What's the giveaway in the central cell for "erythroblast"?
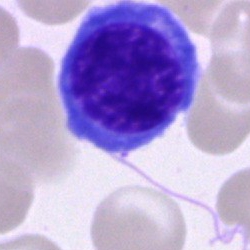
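This cell is an erythroblast.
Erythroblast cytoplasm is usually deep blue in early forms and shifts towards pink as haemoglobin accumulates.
The deep blue cytoplasm here goes with that early colouring.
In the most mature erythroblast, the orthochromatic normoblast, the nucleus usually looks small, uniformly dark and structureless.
Here the chromatin is dark purple and clumped, with paler streaks between the clumps, which does not match that uniform, structureless appearance. The cell is roughly round with a slightly bumpy edge, and no granules are seen in its cytoplasm.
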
